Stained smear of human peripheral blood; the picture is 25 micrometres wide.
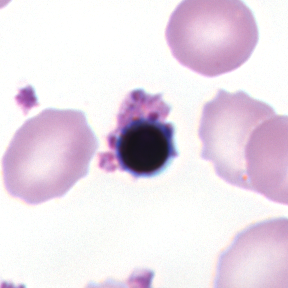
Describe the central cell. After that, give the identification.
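In the central cell, no nucleoli can be seen in the nucleus. The cytoplasm forms only a thin, bluish rim around the nucleus, and it contains no visible granules. The cell is a normoblast.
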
